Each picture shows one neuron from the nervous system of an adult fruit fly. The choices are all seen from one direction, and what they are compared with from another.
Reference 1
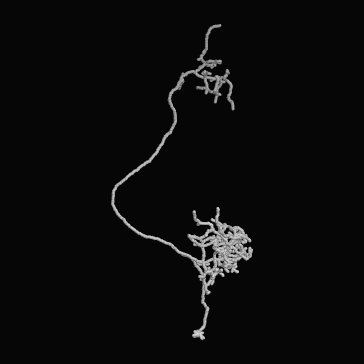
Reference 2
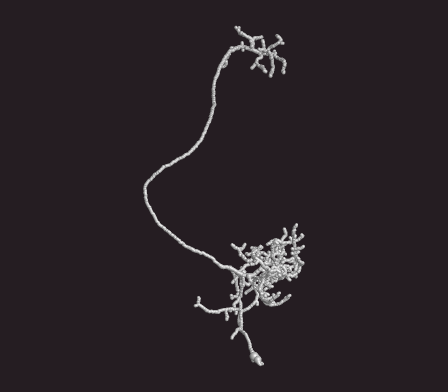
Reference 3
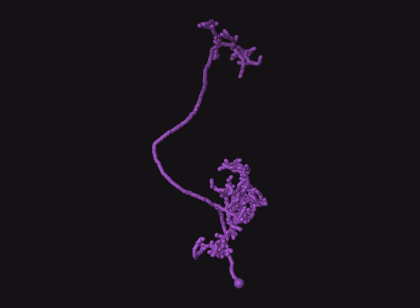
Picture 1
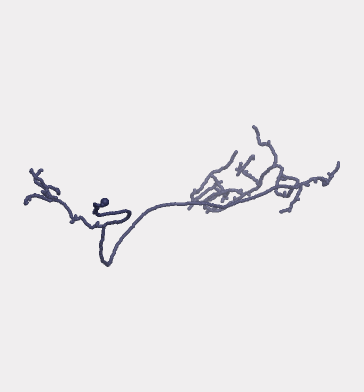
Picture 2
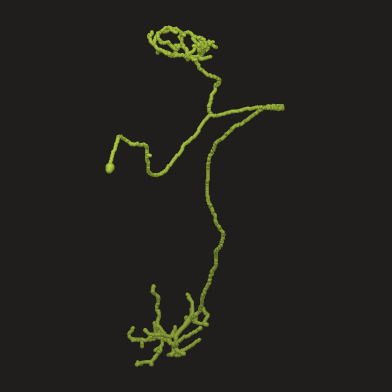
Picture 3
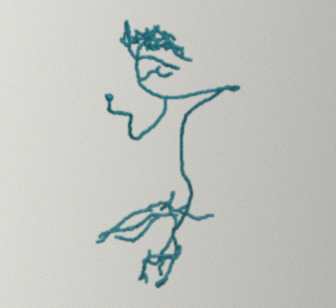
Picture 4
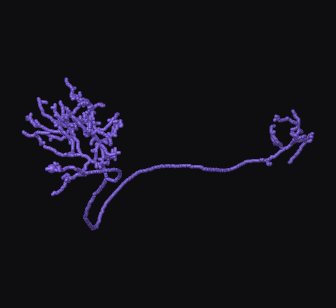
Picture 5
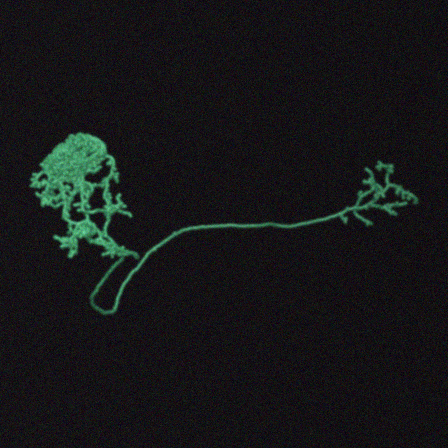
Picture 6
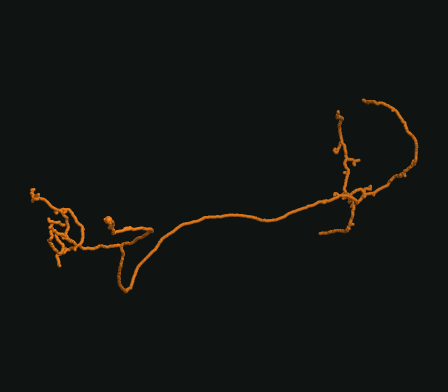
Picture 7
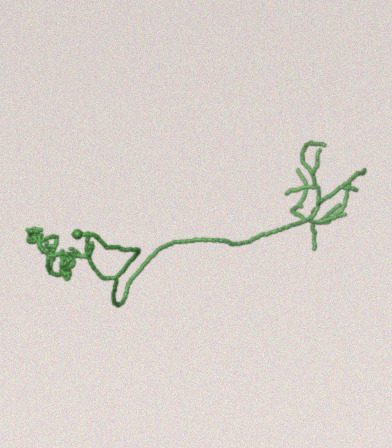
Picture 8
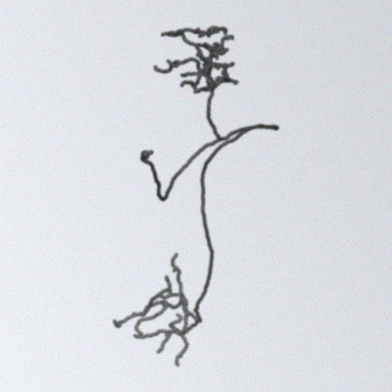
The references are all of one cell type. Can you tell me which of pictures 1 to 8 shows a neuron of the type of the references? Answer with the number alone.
4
